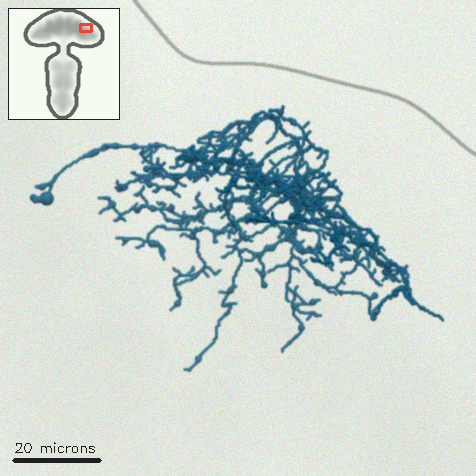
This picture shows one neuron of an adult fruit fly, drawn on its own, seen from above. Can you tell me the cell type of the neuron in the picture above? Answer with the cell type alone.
Dm20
